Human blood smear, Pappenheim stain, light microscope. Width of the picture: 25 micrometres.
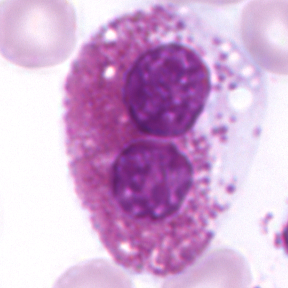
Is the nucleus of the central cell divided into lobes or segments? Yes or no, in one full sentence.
Yes, this cell has a nucleus made up of distinct lobes or segments.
